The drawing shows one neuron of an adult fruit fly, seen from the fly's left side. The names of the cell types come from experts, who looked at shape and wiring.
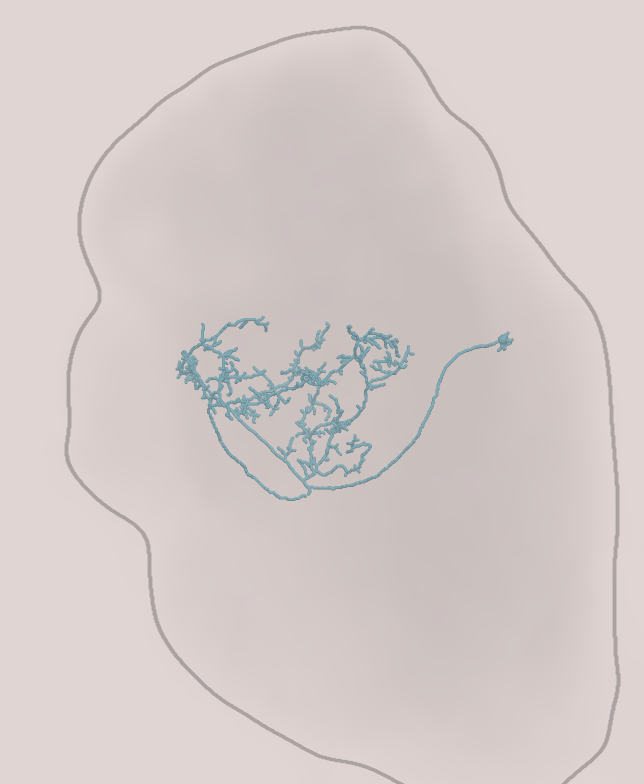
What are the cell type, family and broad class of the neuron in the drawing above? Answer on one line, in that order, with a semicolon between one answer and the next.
AVLP551; hemilineage VLPp1; central-brain intrinsic neuron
